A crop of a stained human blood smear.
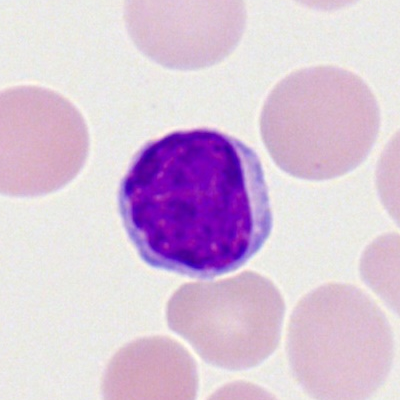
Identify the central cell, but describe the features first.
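Outline round and smooth. Chromatin dense and coarsely clumped. Cytoplasm pale blue, forming a thin rim that is widest on the right side. Cell type: lymphocyte.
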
